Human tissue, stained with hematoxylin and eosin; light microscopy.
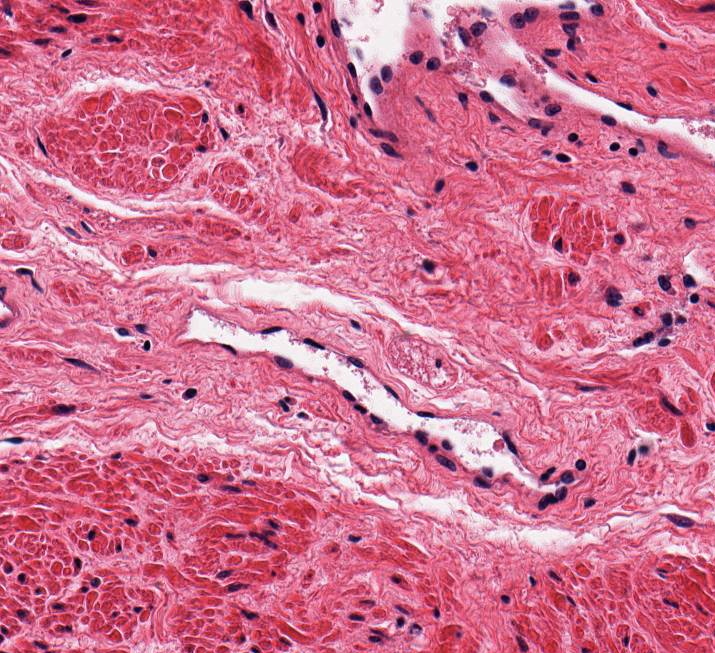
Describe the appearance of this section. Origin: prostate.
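Muscle bundles at upper and lower left are cut mainly in cross-section, showing fibres as small rounded pink profiles. A thin-walled, slit-like channel lined by flattened nuclei runs through the centre. Scattered nuclei are small, dark purple, oval to elongated. No fat cells are present.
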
